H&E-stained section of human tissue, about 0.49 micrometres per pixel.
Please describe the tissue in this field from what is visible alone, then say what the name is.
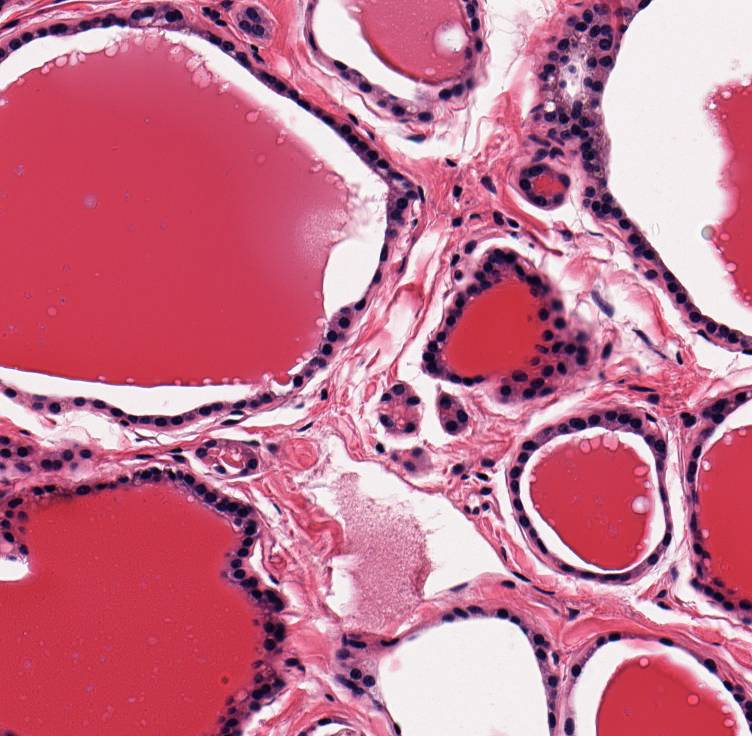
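Closed, rounded follicles of varying size make up the field; the largest lie at the left and lower left, the smallest near the centre. Most lumens contain homogeneous, deeply eosinophilic material. Each follicle is lined by a single layer of flattened to low cuboidal epithelial cells, whose small, round, dark-staining nuclei form one evenly spaced row. This tissue is thyroid.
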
